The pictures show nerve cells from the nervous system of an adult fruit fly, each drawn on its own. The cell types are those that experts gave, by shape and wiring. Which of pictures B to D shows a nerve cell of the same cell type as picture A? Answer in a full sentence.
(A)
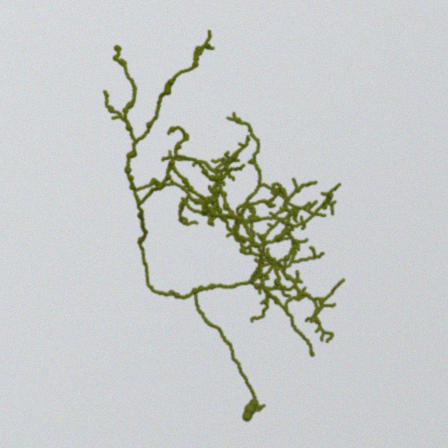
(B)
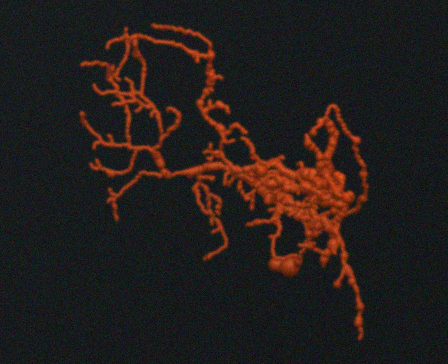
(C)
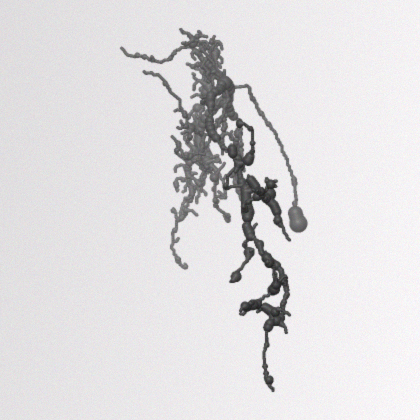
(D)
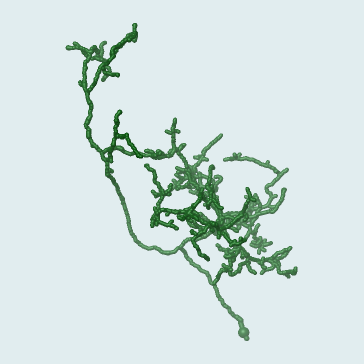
The nerve cell in picture D is of the same cell type.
